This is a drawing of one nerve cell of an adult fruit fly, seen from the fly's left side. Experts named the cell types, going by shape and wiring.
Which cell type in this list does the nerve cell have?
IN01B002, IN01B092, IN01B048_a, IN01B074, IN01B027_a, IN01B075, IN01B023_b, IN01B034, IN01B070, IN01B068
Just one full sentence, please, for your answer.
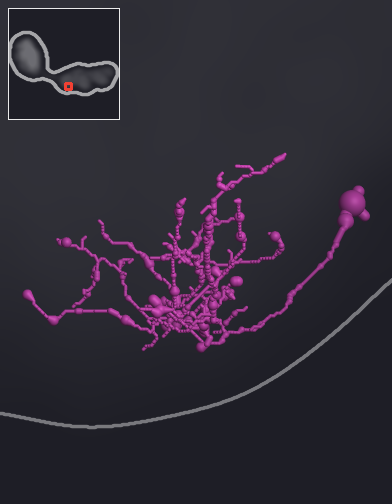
This nerve cell is of the type IN01B070.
